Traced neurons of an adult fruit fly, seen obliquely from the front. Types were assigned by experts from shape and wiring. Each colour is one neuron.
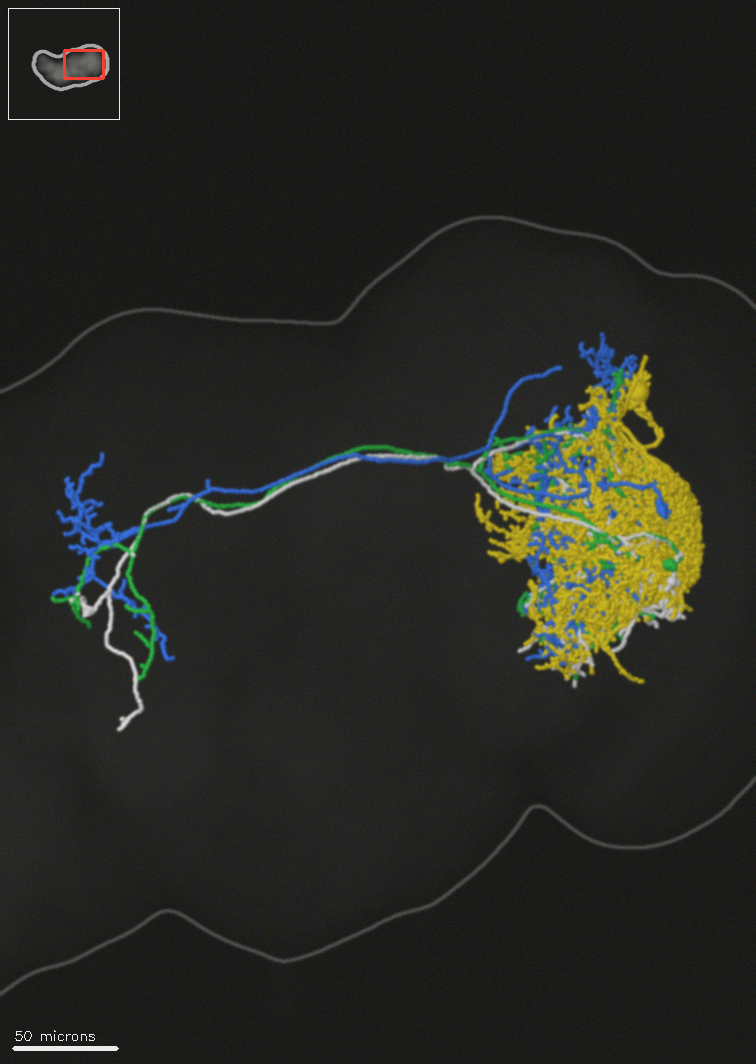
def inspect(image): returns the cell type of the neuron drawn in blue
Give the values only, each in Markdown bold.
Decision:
**AVLP243**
